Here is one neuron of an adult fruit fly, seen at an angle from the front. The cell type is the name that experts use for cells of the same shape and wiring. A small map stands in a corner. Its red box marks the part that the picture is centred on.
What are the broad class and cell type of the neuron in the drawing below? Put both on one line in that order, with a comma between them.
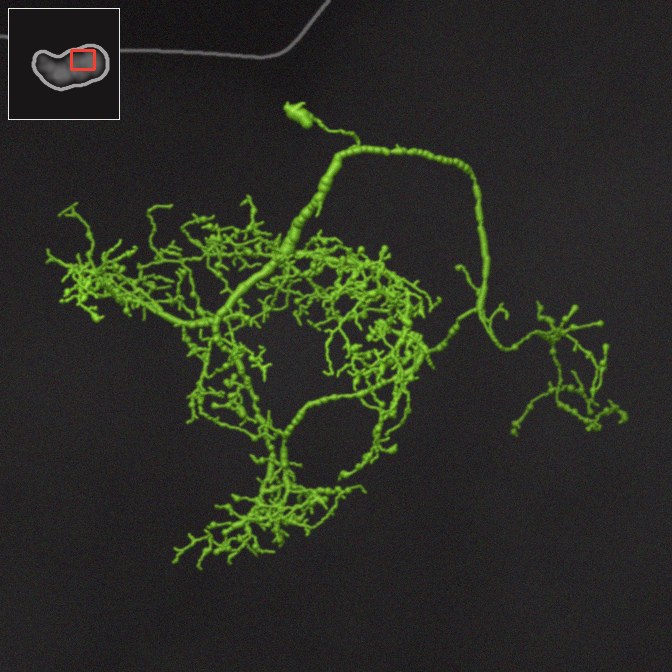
central-brain intrinsic neuron, CRE023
